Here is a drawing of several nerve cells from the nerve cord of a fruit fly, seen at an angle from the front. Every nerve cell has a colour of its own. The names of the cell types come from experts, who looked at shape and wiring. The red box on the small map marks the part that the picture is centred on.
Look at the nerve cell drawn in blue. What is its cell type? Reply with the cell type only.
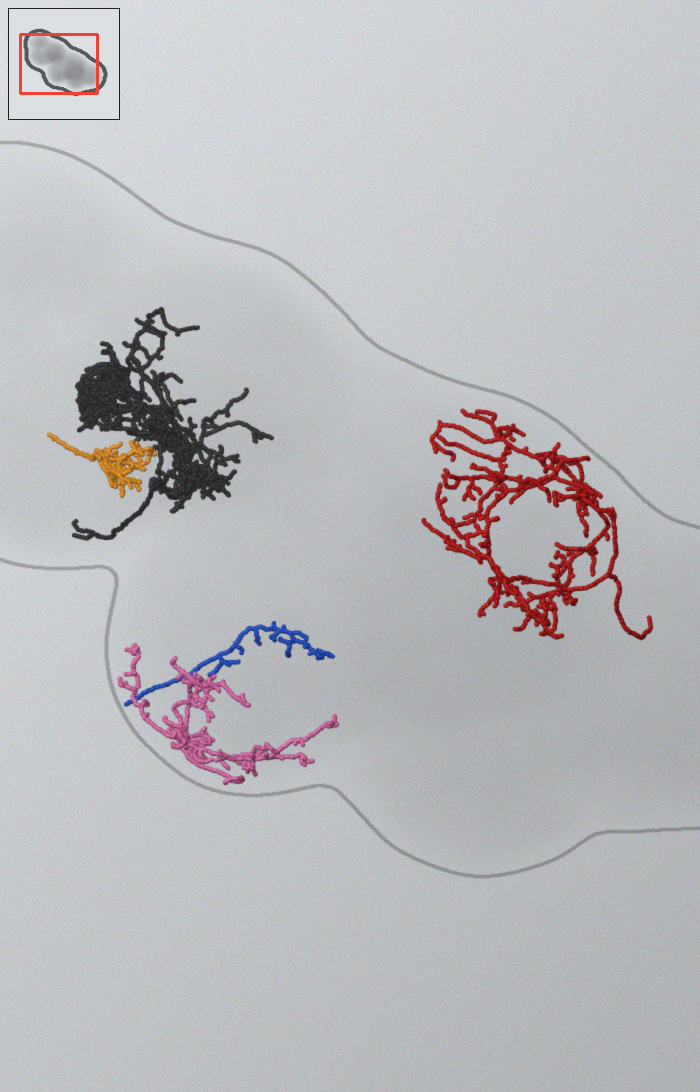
SNta43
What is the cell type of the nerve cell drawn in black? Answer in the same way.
SNpp48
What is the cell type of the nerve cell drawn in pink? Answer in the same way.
SNta45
